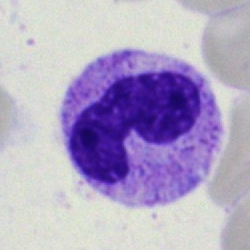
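Band neutrophil, the central cell in a stained human bone marrow smear. Its chromatin is dark purple and condensed into coarse clumps, and no nucleoli are visible in the nucleus. Fine pink-purple granules are scattered throughout the cytoplasm, which contains no vacuoles.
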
